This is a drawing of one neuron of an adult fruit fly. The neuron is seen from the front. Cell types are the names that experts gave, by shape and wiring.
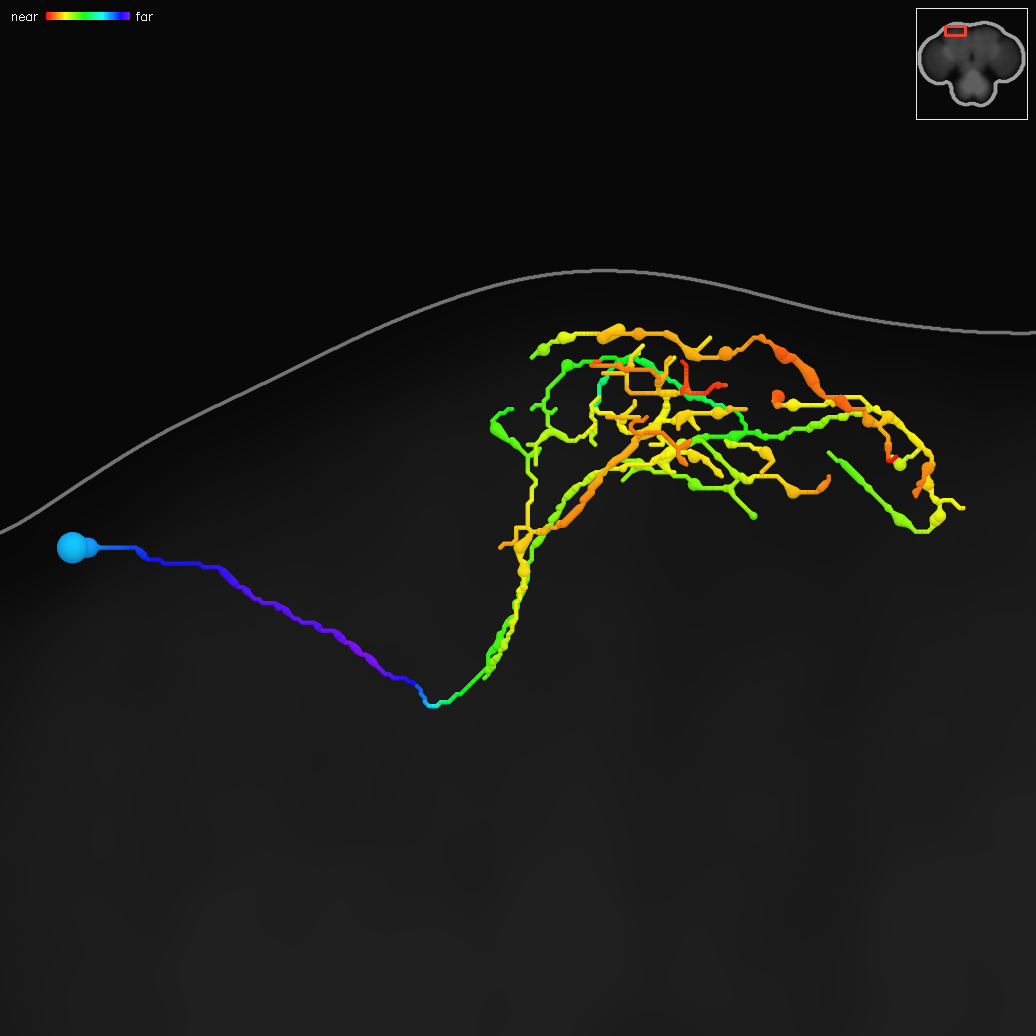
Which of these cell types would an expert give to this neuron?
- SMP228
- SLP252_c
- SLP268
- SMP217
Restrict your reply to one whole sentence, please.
By cell type, this neuron is classified as SLP268.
